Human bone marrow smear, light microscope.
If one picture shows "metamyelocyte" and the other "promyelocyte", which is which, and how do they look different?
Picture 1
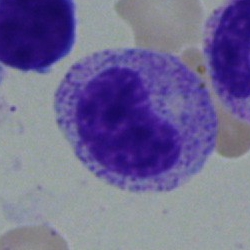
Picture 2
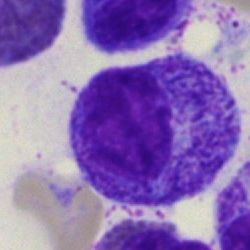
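The first picture is the metamyelocyte and the second is the promyelocyte. The metamyelocyte's nucleus is kidney-shaped, indented on its right side, and lies off-centre toward the left, while the promyelocyte's nucleus takes up more than half of the cell.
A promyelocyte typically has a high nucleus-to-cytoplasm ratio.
In the metamyelocyte the chromatin is dark purple with patchy clumping.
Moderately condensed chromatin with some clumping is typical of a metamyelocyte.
Both have a paler, less granular area by the nucleus: in the metamyelocyte it lies in the indentation, in the promyelocyte in the cytoplasm next to the nucleus. The outlines are alike, smooth and round to slightly oval for the metamyelocyte, round with a smooth margin for the promyelocyte, and the promyelocyte shows no clear vacuoles in its cytoplasm.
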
